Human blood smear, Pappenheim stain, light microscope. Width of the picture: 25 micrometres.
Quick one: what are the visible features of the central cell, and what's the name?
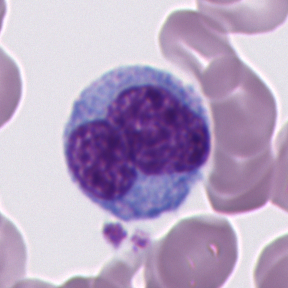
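Round in outline, the cell has a slightly fuzzy edge. Its nucleus is lobed, with a notch cutting into the lower edge. Below the nucleus lies the widest band of cytoplasm, dusted with fine, faint purple granules. The cell is a monocyte.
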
